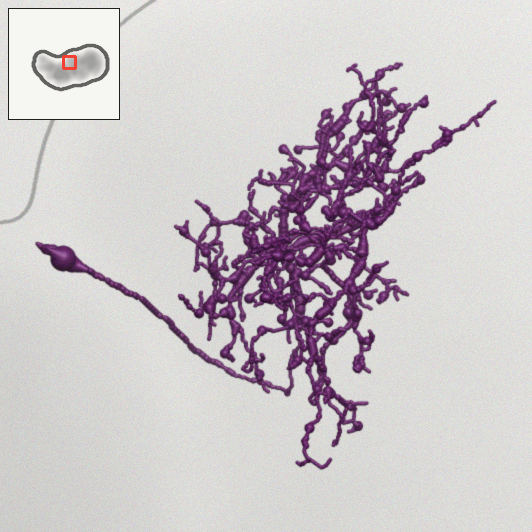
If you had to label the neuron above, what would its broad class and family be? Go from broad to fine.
central-brain intrinsic neuron; hemilineage VPNp&v1_posterior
